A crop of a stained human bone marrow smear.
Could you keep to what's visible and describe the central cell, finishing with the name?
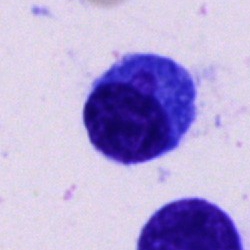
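Positioned off-centre, the nucleus lies toward the lower left of the cell. Its chromatin is coarse and dark purple. Deep blue cytoplasm forms a crescent, chiefly along the upper right side. The cell is a plasma cell.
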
